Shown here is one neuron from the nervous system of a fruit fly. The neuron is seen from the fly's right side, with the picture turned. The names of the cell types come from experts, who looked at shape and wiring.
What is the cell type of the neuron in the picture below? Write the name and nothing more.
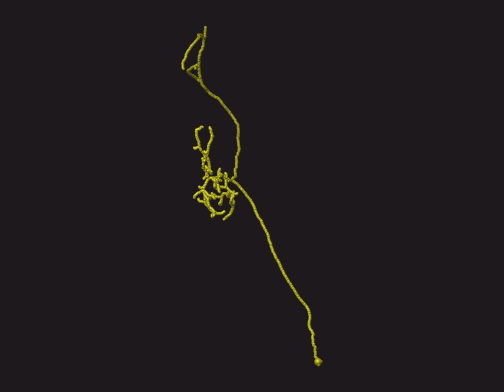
IN07B098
